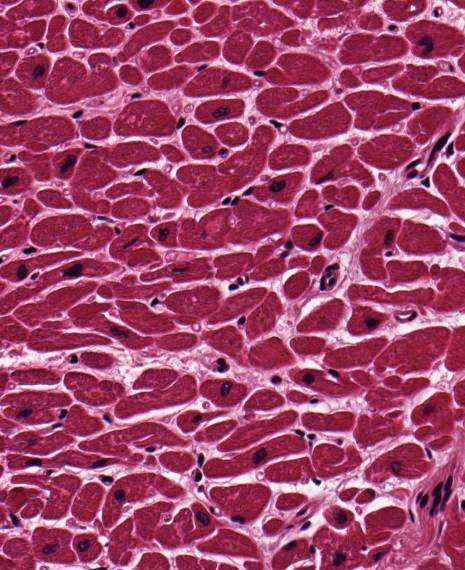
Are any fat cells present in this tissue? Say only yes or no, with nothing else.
No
